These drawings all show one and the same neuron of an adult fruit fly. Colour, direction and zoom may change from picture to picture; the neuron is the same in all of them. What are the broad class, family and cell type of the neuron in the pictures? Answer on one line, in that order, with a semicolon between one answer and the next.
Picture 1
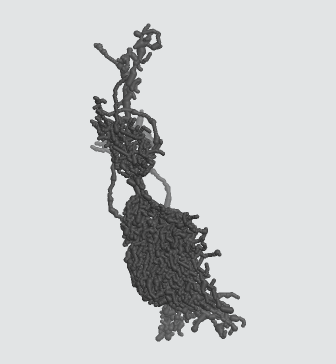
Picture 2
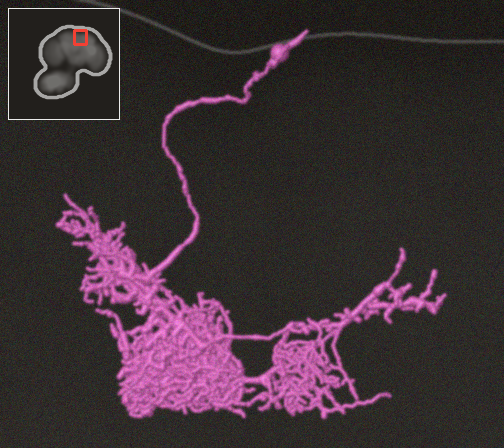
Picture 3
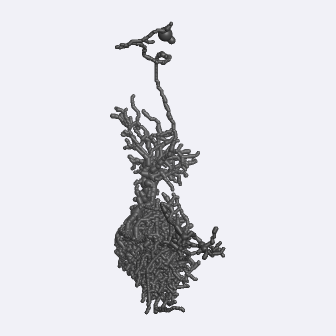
central-brain intrinsic neuron; MBON; MBON03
